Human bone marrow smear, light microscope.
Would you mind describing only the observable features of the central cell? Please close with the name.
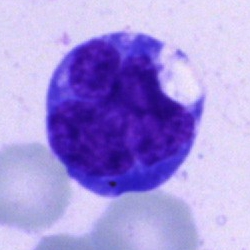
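Round in outline and smooth-edged, this cell has dark purple chromatin with a mottled, clumpy texture. A clear, unstained area lies at its upper right. At the lower edge, a single tiny dark dot sits in the cytoplasm. The cell is a blast.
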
